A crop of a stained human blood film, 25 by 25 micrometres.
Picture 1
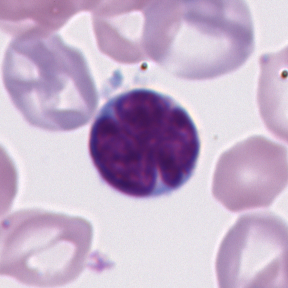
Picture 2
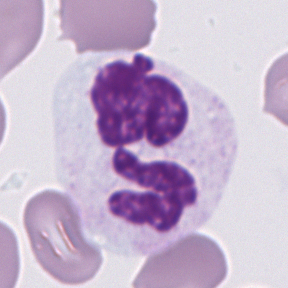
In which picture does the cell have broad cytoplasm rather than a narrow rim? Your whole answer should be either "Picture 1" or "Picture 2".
Picture 2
